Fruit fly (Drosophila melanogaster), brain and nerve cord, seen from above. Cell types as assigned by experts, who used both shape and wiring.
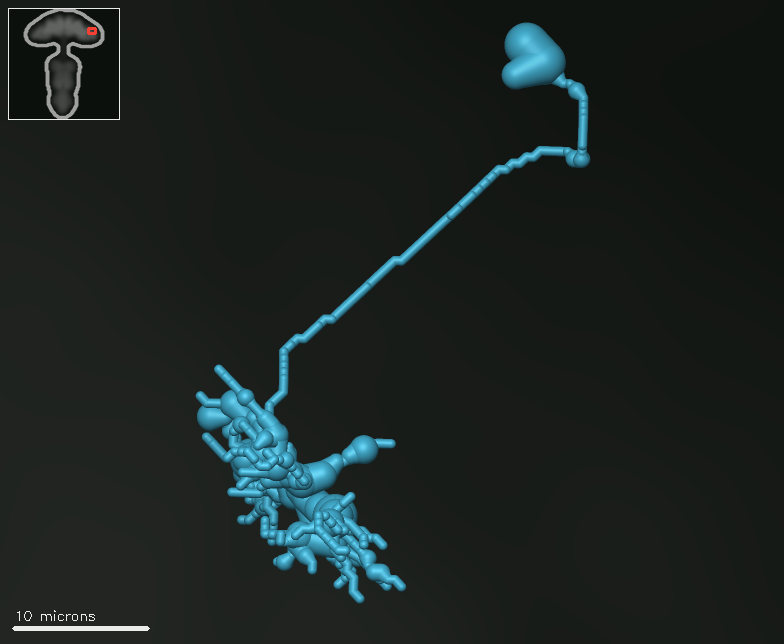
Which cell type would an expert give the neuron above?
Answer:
Dm8b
